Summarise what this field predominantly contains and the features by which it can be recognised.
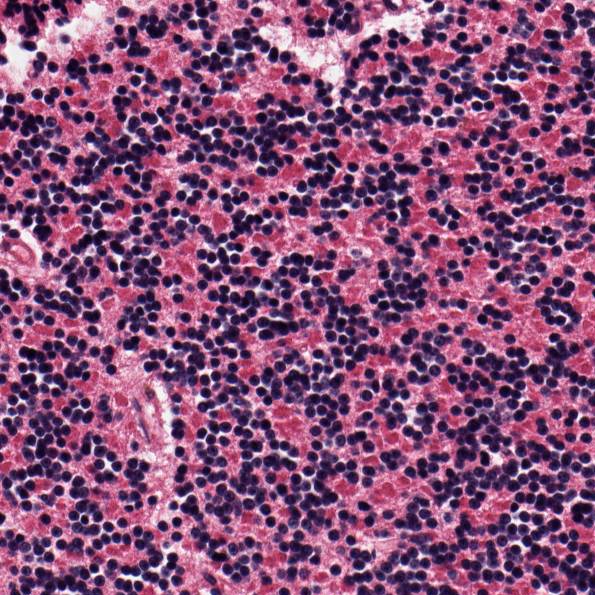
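I'd say this is the granular layer of the cerebellum. The nuclei are small, round and dark purple, with hardly any cytoplasm visible, and closely alike in size, with no large cell standing out.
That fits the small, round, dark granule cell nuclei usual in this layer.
Scattered among them across the field are irregular pink patches free of nuclei.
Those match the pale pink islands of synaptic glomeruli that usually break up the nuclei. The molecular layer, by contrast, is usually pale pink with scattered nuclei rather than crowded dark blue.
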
